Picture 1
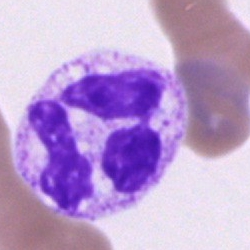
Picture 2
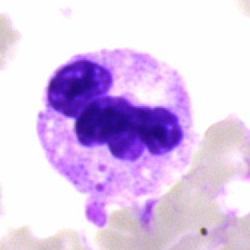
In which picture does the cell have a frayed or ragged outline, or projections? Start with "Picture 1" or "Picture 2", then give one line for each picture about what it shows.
Picture 2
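What picture 1 shows: The cell outline is round and smooth.
What picture 2 shows: A small purple bleb protrudes from the lower edge of the cell.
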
